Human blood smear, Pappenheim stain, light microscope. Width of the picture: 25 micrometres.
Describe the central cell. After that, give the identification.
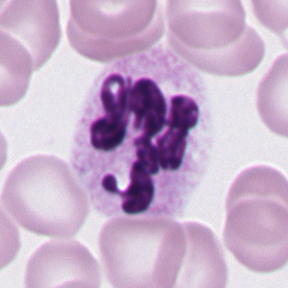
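The nucleus is split into many separate lobes, not one solid mass. Chromatin dark purple, densely clumped. Fine pinkish-violet granules scattered evenly through the cytoplasm; no vacuoles visible. Segmented neutrophil.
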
